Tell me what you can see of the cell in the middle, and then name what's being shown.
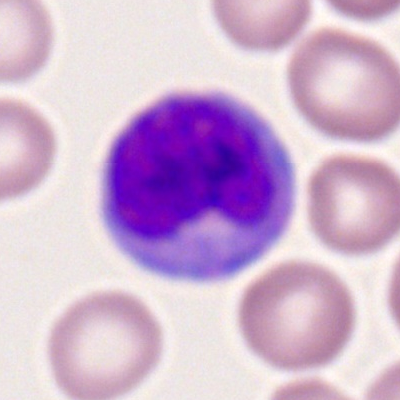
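This cell is round in outline, and its edge is smooth. A single notch is cut into the lower side of the nucleus. The nucleus occupies most of the cell, so only a narrow rim of cytoplasm surrounds most of it. No vacuoles are present in the cytoplasm. The cell is a monocyte.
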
